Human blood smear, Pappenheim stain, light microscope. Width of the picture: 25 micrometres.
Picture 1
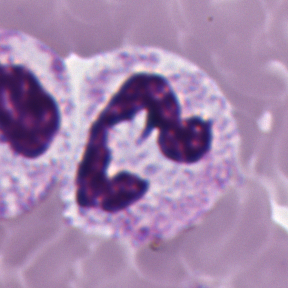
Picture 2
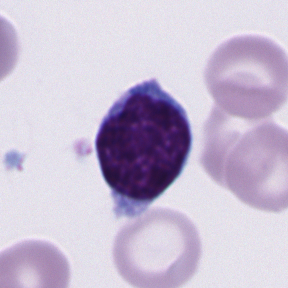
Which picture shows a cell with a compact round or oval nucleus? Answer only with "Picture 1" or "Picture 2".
Picture 2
